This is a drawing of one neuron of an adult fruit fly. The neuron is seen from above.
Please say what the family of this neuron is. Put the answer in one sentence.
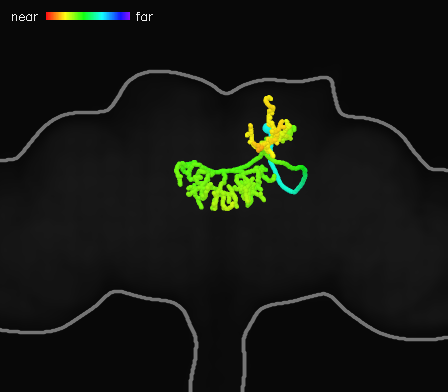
The family is hemilineage LALv1_dorsal.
